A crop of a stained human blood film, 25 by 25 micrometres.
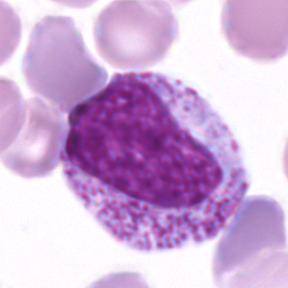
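Myelocyte at the centre of a stained blood smear. Notice its roughly oval shape and smooth edge. Then find the nucleus, set off-centre toward the upper left, its dark purple chromatin mottled rather than smooth. Red cells press against the cell's upper-left edge.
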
